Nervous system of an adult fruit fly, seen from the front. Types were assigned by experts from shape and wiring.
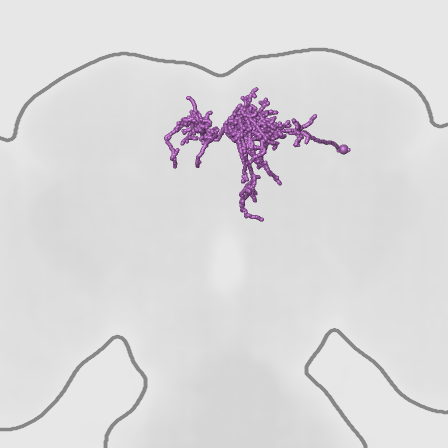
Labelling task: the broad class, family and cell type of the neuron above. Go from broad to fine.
central-brain intrinsic neuron; hemilineage SMPpv2_dorsal; SMP273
